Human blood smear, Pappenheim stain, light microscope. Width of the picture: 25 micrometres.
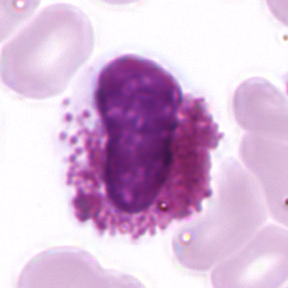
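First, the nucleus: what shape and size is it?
One unlobed, elongated mass running roughly top to bottom and filling much of the cell.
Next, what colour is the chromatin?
Dark purple with scattered paler patches.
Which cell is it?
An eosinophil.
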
